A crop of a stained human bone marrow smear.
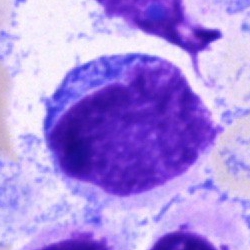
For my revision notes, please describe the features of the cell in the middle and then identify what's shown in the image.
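Starting with the nucleus: it fills most of the cell. Next, the cytoplasm: it shows no distinct granules and no clear vacuoles. Then the edge: at the upper left it looks slightly frayed. The cell in the middle is a blast.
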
